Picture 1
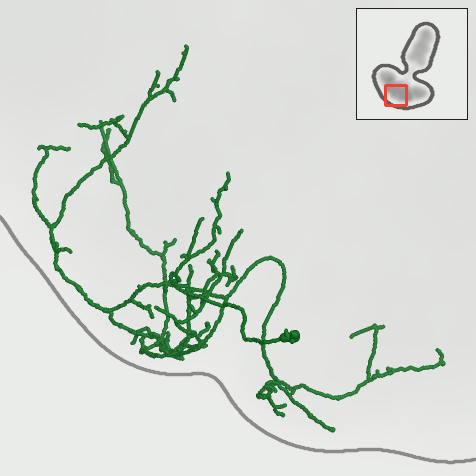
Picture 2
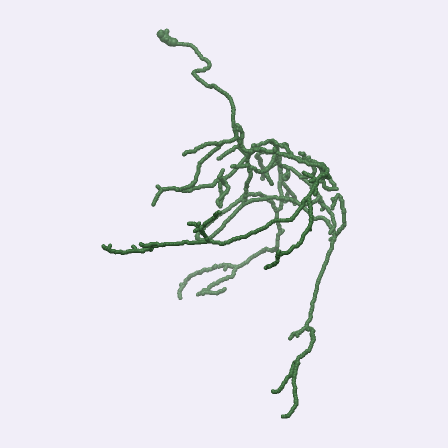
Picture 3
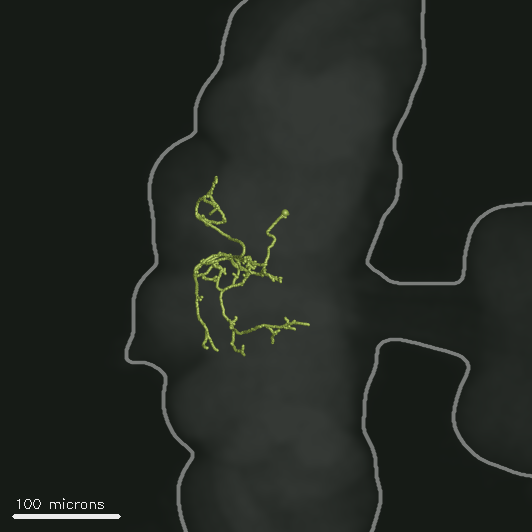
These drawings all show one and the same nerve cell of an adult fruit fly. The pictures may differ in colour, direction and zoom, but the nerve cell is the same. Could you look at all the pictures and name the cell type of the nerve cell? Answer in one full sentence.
For this nerve cell, the cell type is CB3135.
